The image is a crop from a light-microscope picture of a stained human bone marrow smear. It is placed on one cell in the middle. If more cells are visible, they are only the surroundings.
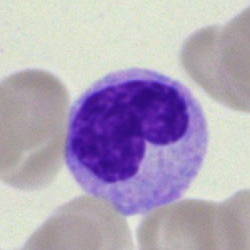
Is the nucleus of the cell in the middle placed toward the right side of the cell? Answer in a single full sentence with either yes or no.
No, the cell holds its nucleus toward the left.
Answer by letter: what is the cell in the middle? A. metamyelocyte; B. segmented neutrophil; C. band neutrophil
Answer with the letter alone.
A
